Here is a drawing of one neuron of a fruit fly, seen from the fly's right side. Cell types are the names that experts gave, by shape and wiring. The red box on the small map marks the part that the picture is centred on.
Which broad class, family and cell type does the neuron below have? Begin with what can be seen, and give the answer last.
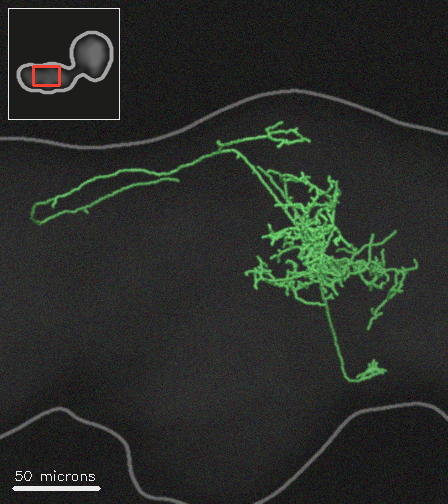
By the scale bar it is about 250 microns wide in this view. The picture shows dozens of branch ends. Its broad class is nerve-cord intrinsic neuron. Its family is hemilineage 08B. Its cell type is IN08B051_a.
